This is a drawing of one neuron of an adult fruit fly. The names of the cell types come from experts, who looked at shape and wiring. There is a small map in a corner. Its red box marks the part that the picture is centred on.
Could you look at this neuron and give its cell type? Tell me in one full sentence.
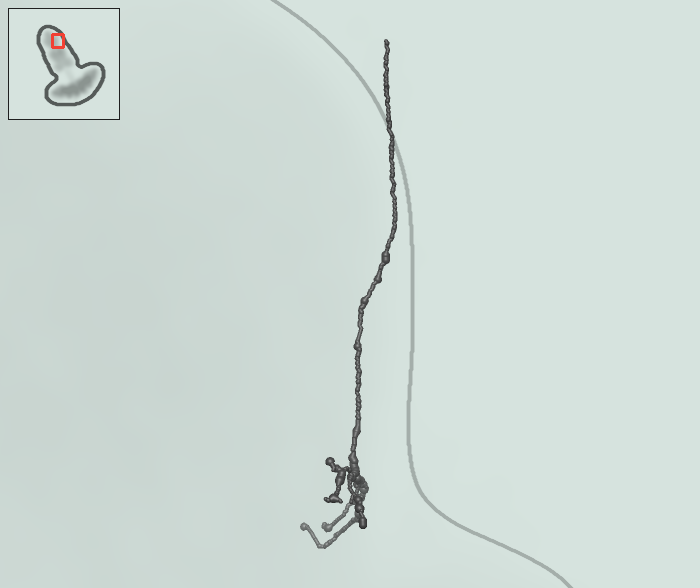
The neuron belongs to cell type SNta03.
